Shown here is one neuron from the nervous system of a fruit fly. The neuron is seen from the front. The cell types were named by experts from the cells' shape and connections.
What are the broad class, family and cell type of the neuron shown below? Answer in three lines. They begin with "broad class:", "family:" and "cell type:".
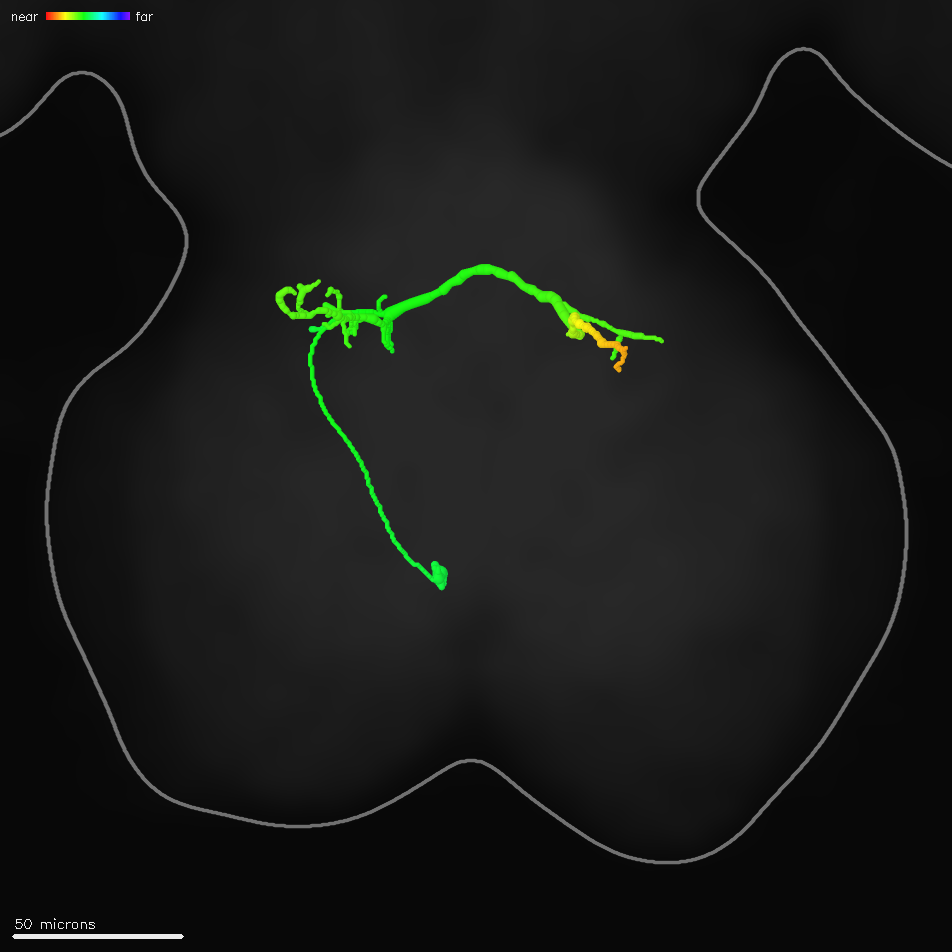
broad class: nerve-cord intrinsic neuron
family: hemilineage 06A
cell type: IN06A022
